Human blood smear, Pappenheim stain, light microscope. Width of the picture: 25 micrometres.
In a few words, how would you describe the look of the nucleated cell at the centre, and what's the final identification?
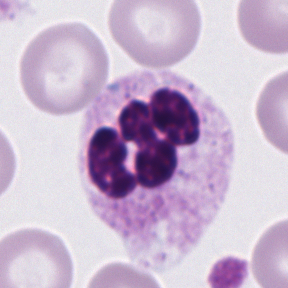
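Four separate lobes make up the nucleus. Abundant, pale pinkish-lilac cytoplasm surrounds it, with fine violet granules scattered throughout. The cell margin is smooth and carries no surface projections. It is a segmented neutrophil.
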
